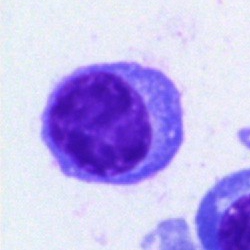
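Plasma cell, centre of field. Smooth, roughly round outline; nucleus fills most of the cell. Dark purple, coarsely clumped chromatin with paler patches between clumps. Blue cytoplasm, rim broader on right side than left.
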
